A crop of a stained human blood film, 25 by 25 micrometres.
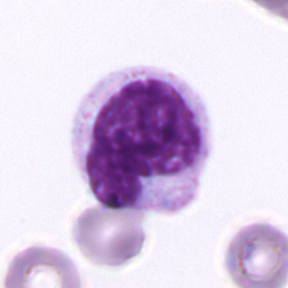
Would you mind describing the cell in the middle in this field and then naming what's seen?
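Round and smooth in outline, the cell contains a nucleus notched on its lower right side, which gives it a kidney shape. The chromatin is dark and clumped, with small paler gaps between the clumps. Fine reddish-purple granules are scattered through the cytoplasm. This is a band neutrophil.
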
